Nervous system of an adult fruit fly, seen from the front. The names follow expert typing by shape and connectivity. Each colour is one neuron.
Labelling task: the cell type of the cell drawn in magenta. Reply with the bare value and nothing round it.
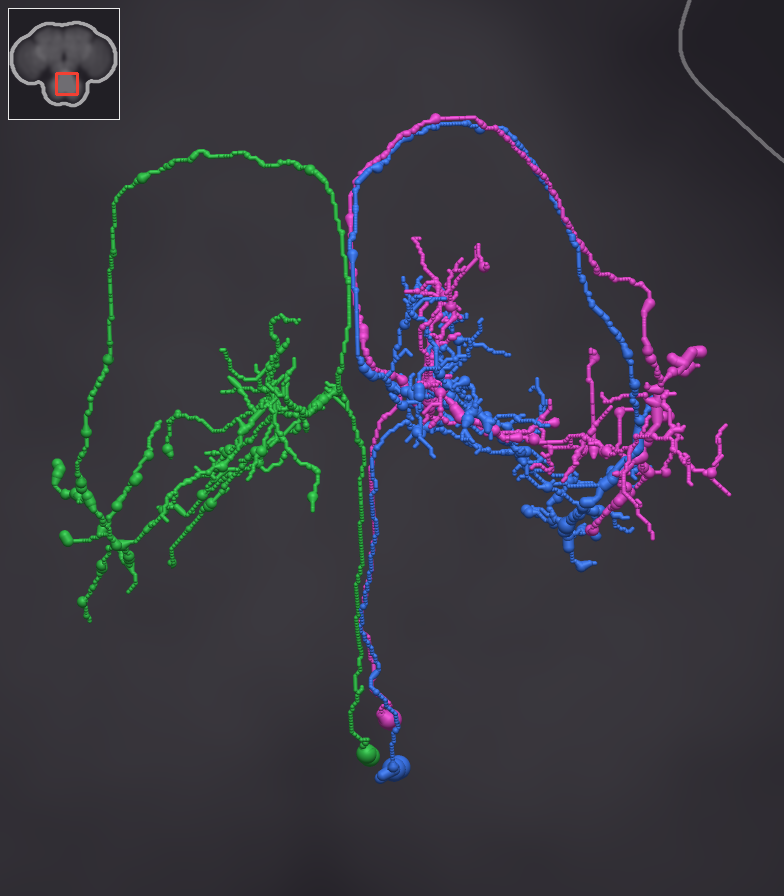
IN02A035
